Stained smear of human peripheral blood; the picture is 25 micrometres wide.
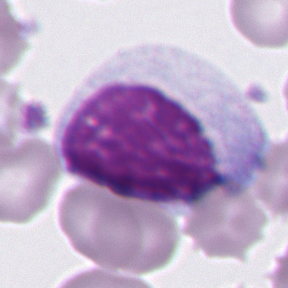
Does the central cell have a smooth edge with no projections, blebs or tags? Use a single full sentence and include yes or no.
Yes, the cell is bounded by a smooth edge without blebs or tags.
